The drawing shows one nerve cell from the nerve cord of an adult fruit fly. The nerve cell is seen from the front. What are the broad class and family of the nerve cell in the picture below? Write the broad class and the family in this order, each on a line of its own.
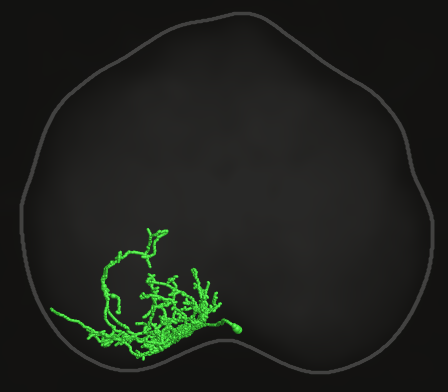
nerve-cord intrinsic neuron
hemilineage 13B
